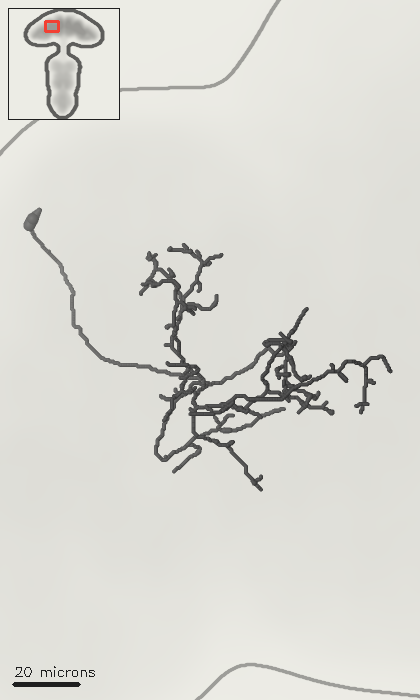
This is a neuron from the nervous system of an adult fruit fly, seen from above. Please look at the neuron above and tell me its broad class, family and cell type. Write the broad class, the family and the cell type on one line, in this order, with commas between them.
central-brain intrinsic neuron, hemilineage SLPal3_and_SLPal4_dorsal, CB4123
